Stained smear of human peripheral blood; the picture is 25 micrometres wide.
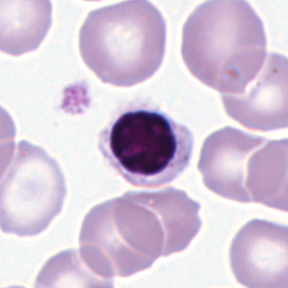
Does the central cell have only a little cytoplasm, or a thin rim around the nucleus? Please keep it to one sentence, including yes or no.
Yes, what cytoplasm the cell has forms just a thin rim.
